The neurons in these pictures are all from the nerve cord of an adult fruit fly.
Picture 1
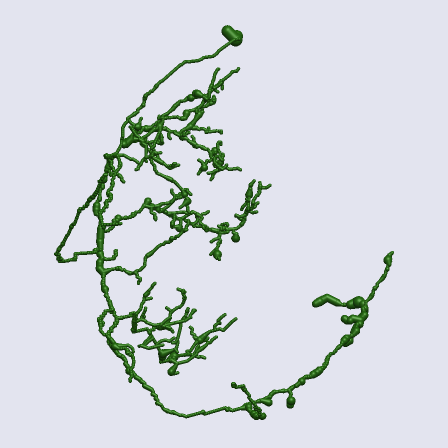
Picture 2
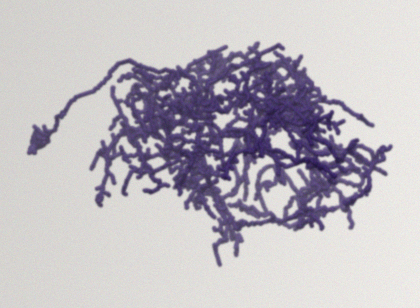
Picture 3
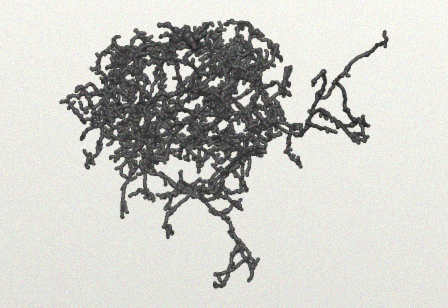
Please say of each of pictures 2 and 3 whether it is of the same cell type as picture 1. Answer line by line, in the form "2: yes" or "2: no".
2: no
3: no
